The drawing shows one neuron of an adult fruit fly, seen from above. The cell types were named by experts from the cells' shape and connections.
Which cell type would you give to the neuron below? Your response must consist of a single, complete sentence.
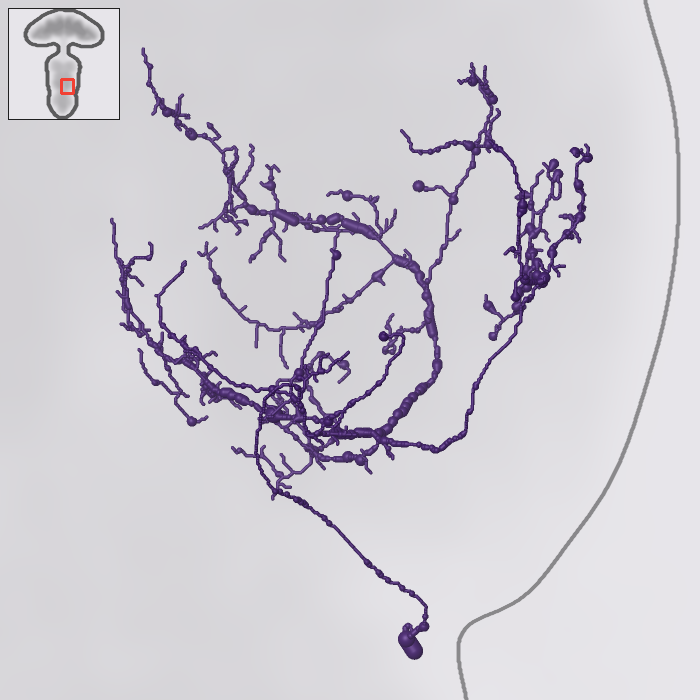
The neuron is typed under the name IN03A073.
